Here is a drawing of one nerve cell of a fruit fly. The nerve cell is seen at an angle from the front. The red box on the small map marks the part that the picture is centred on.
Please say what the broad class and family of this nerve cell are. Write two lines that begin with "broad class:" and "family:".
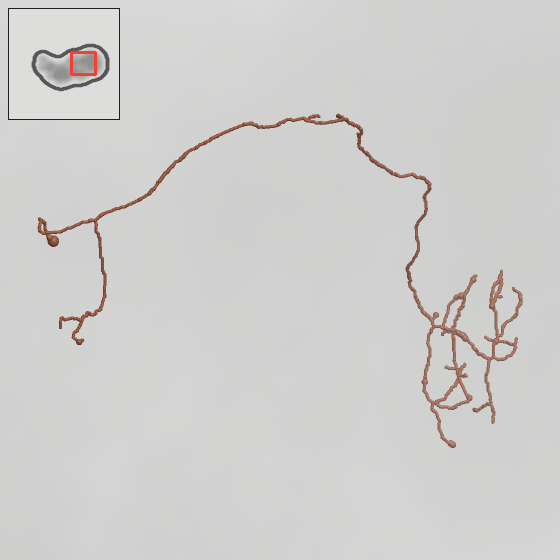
broad class: visual centrifugal neuron
family: LopVC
